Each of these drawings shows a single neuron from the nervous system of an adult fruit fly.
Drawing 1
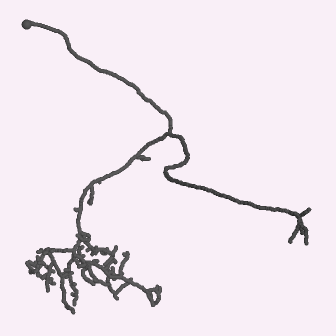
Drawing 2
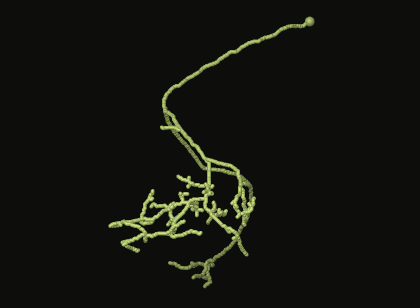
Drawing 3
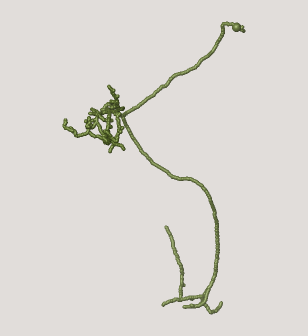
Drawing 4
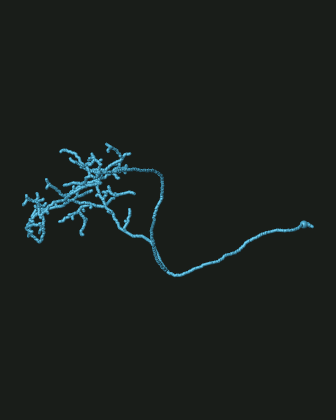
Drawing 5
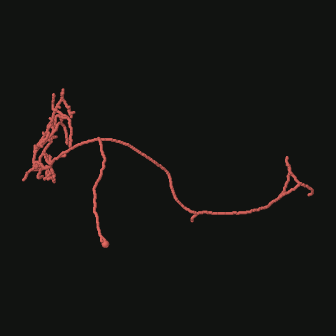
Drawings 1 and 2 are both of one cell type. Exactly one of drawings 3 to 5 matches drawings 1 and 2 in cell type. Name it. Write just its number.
4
